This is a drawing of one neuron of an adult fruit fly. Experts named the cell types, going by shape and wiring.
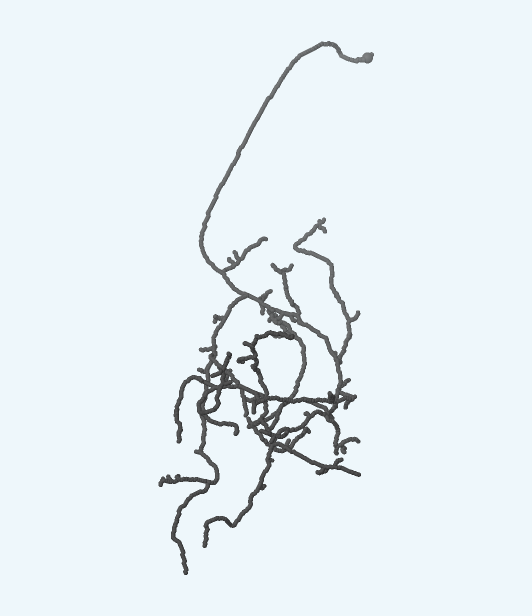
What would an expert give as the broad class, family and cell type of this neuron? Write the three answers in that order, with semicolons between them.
central-brain intrinsic neuron; hemilineage AOTUv1_ventral; PS023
